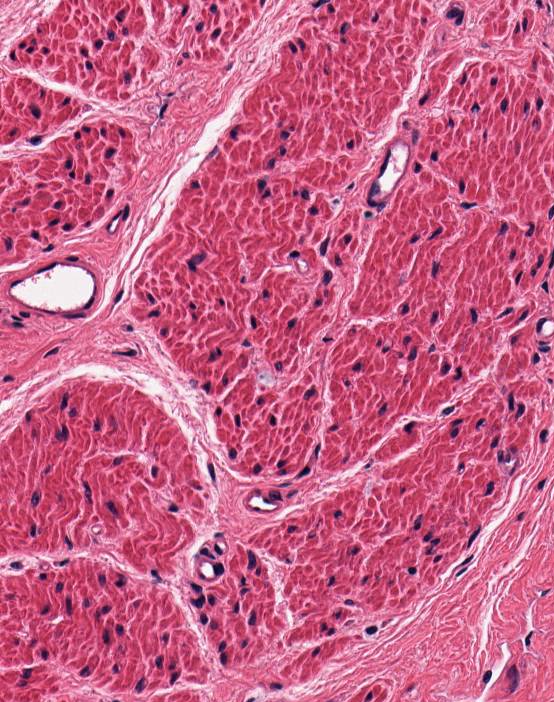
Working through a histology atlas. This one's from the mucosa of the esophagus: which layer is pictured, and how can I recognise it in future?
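Answer: smooth muscle. Large smooth muscle bundles make up the field, the cells in most of them cut across or obliquely rather than lengthwise.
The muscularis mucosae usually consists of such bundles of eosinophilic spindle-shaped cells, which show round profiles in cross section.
The cytoplasm is deep pink without cross-striations.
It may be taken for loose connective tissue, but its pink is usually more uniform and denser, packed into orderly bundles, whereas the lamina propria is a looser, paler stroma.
The bundles are separated by thin, wavy, pale pink collagen septa with few nuclei.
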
